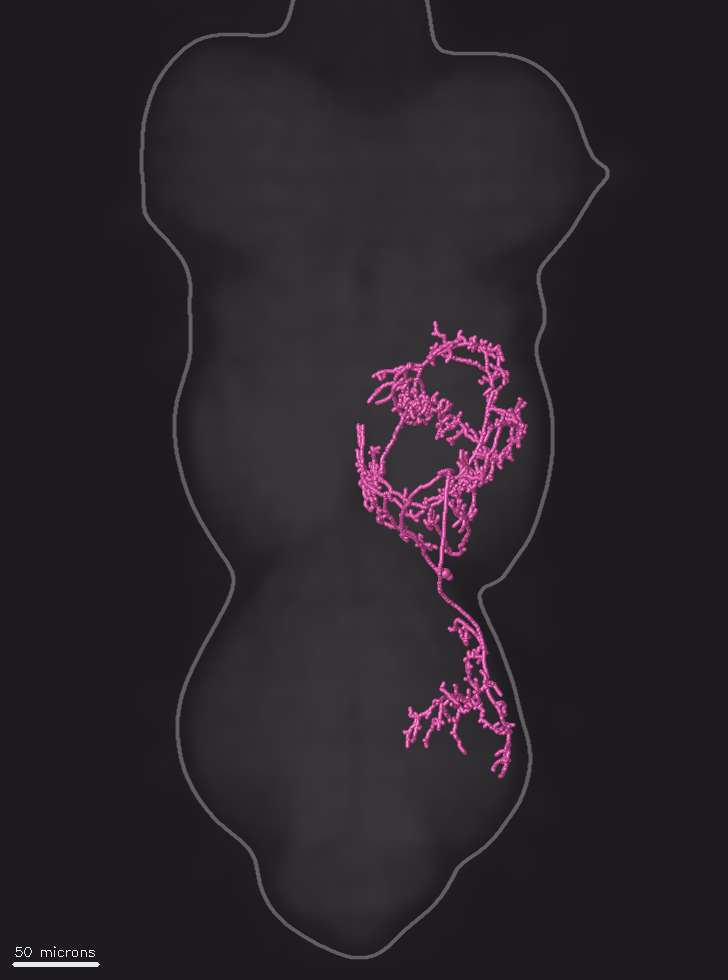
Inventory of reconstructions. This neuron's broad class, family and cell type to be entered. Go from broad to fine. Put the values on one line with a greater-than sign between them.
nerve-cord intrinsic neuron > hemilineage 03A > IN03A009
